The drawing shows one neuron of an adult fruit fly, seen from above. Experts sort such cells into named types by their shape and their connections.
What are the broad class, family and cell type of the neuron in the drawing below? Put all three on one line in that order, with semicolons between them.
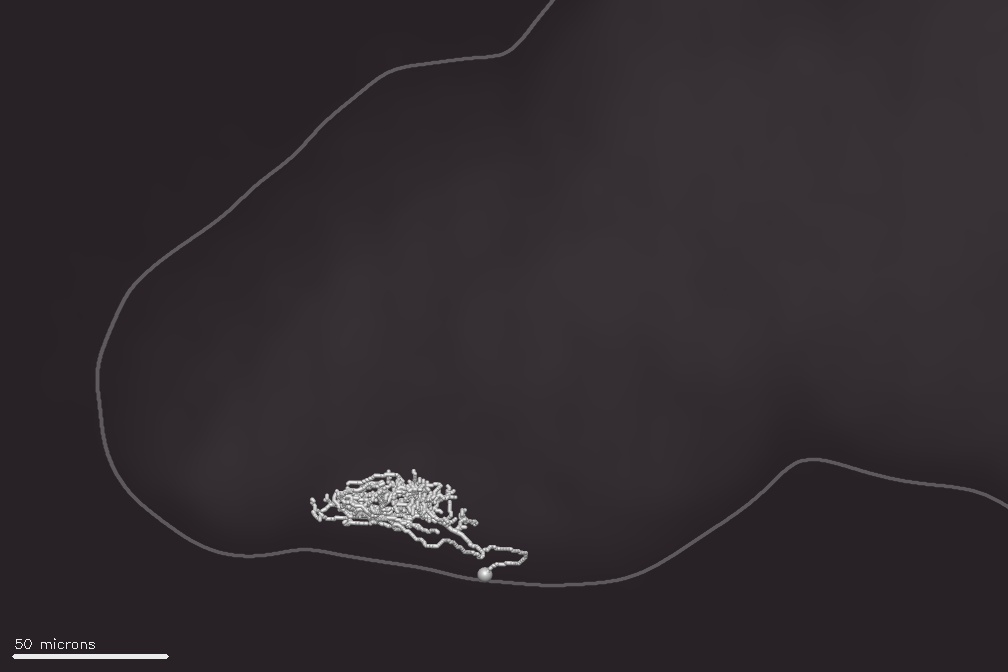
optic-lobe intrinsic neuron; LPi; LPi3b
